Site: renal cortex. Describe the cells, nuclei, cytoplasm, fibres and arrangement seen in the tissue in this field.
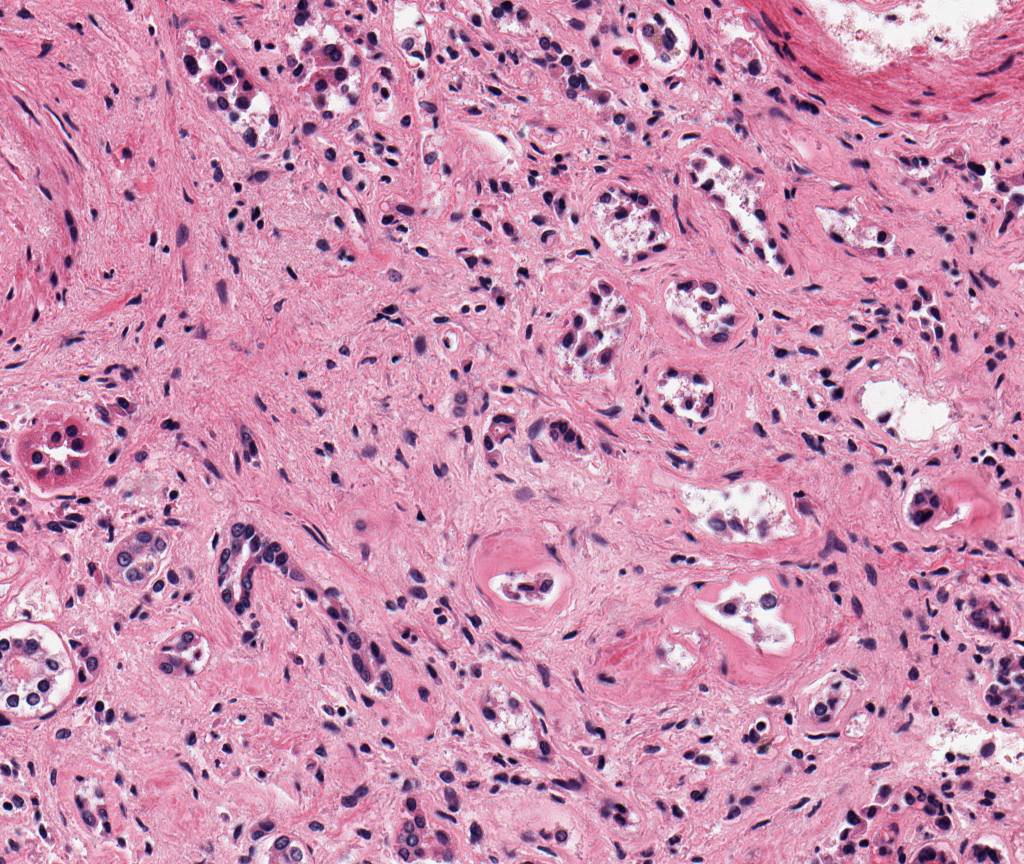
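Pink fibrous stroma with many scattered spindle-shaped nuclei lies between the structures. Left of centre, an elongated, curving narrow tubule is lined by dark-nucleated cells. Part of a larger structure, with a thick pink fibrous wall and pale lumen, sits at the top right edge.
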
